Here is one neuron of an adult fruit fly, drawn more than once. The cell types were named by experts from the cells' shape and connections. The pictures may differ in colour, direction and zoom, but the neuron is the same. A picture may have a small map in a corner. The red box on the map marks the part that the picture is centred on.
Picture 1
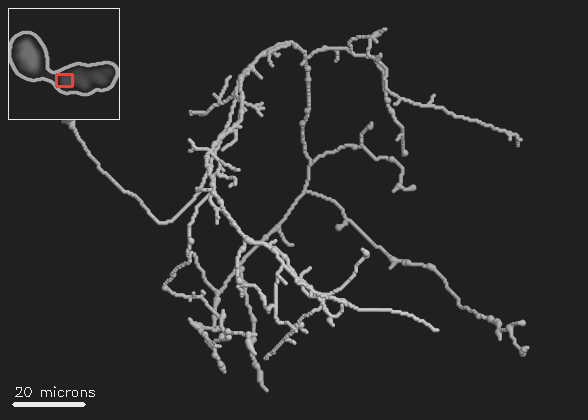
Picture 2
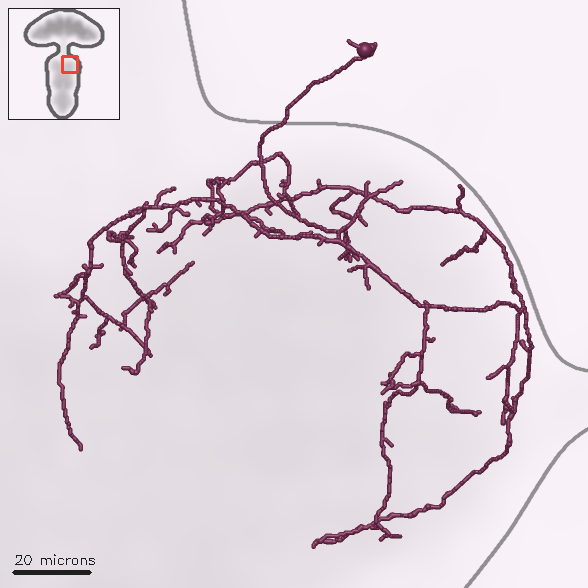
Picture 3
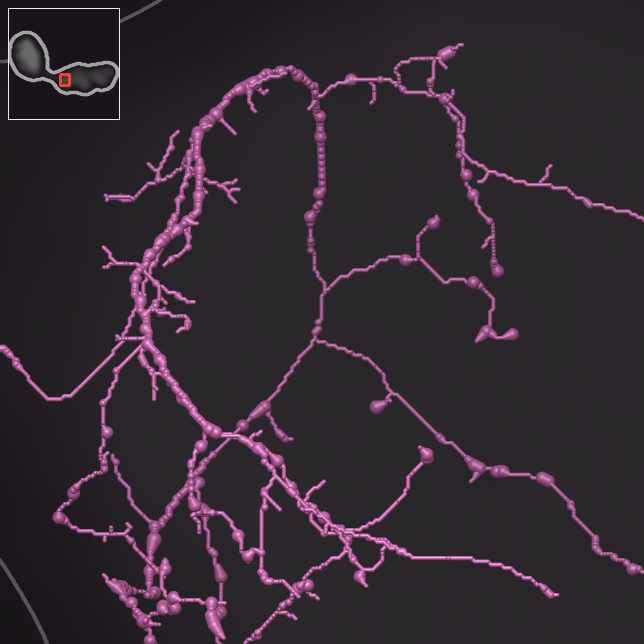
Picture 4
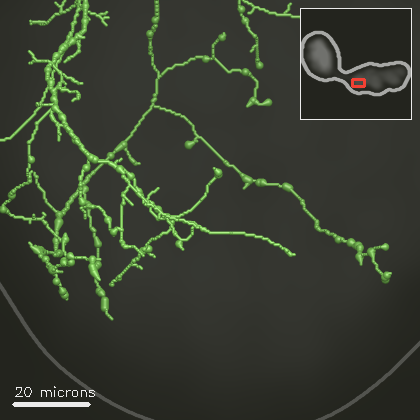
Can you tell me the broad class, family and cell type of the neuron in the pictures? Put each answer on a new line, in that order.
nerve-cord intrinsic neuron
hemilineage 08A
IN08A025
